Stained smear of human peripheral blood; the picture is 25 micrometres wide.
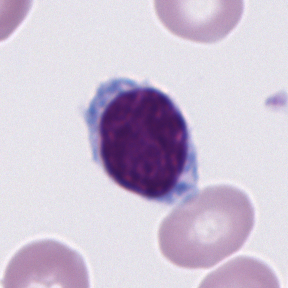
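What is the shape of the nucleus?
A smooth oval, about 10 by 8 micrometres, without indentation or lobes.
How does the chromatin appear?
Dense and dark purple, with coarse clumps separated by slightly lighter streaks.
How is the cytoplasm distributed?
Widest on the upper left and only a thin rim on the right, with a ragged outer edge of fine irregular projections.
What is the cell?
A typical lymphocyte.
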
